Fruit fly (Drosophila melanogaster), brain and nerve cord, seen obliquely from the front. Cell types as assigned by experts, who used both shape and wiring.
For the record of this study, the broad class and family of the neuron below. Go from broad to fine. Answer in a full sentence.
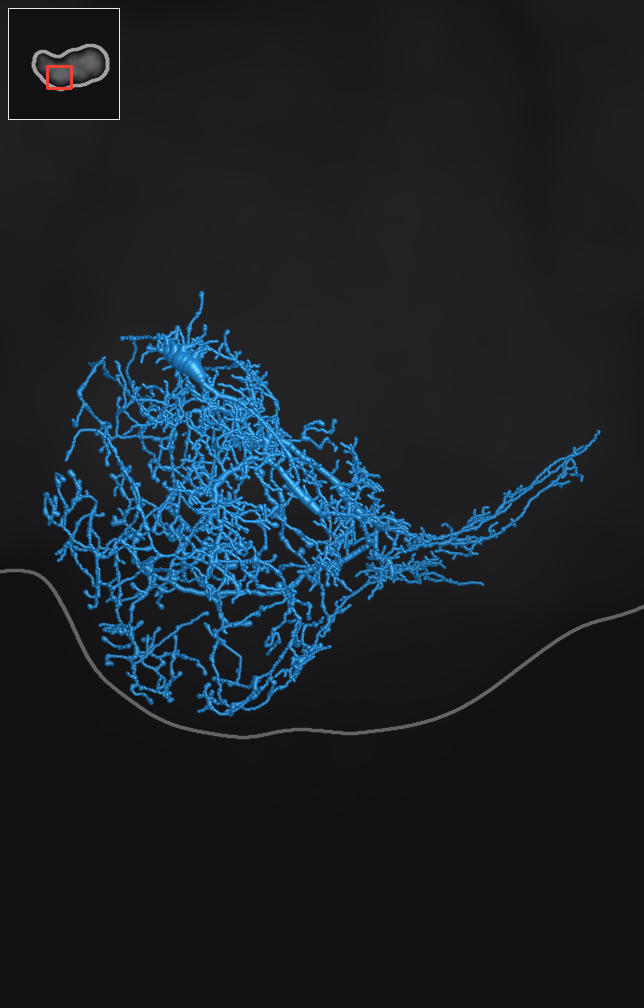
A nerve-cord intrinsic neuron of hemilineage 09A.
